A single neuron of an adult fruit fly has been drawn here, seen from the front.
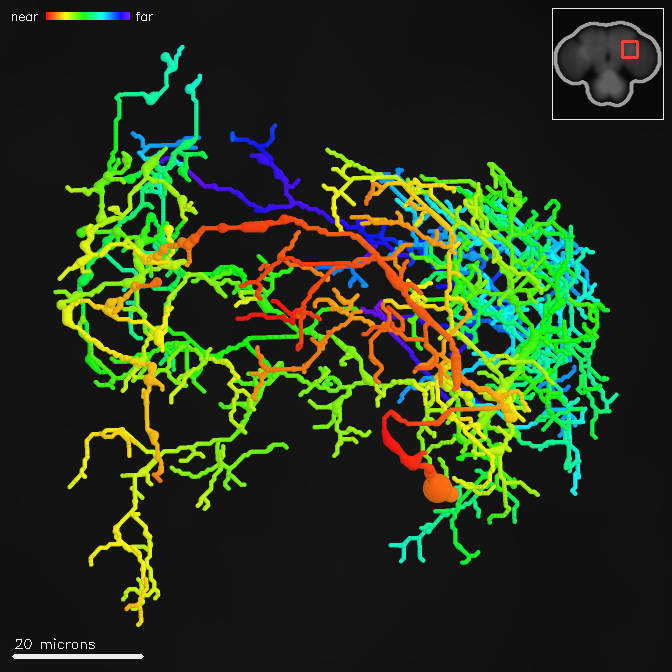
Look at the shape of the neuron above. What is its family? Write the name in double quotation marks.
"hemilineage VLPa1_lateral"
